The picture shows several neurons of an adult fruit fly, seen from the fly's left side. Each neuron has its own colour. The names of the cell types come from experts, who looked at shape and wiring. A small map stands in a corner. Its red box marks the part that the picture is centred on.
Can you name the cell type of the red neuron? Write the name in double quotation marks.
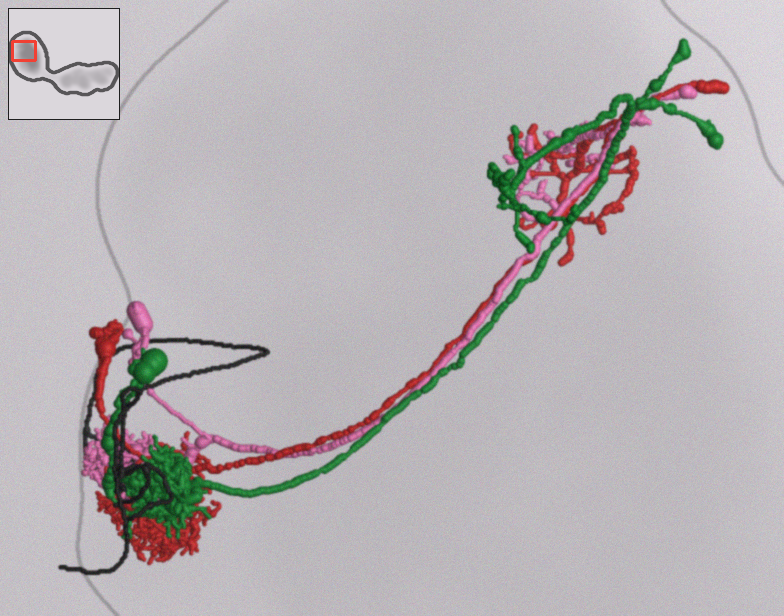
"VA1v_adPN"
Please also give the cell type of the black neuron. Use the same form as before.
"ORN_VA1d"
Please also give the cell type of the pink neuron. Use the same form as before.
"VA1d_adPN"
